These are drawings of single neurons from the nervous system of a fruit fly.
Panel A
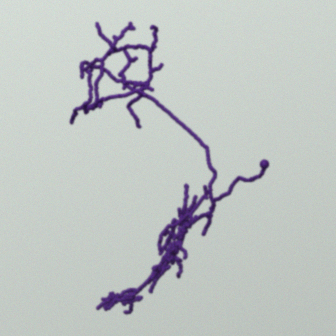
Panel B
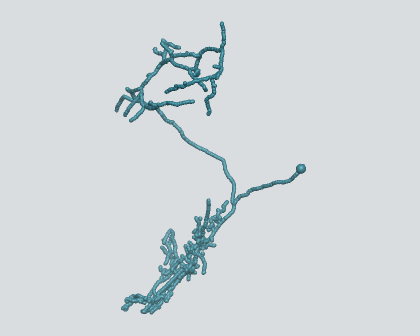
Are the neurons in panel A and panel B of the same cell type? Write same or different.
same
